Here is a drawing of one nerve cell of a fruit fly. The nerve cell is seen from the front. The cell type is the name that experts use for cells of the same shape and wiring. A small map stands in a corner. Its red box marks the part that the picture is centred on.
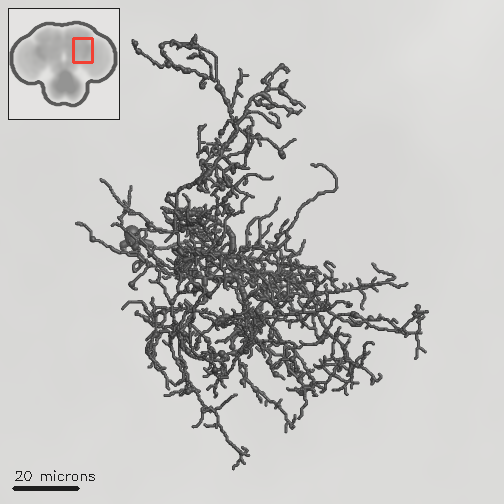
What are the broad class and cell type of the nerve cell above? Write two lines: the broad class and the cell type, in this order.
central-brain intrinsic neuron
AVLP490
